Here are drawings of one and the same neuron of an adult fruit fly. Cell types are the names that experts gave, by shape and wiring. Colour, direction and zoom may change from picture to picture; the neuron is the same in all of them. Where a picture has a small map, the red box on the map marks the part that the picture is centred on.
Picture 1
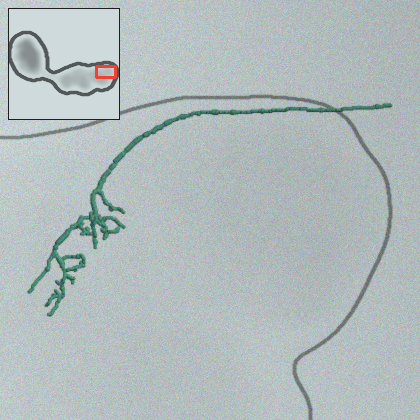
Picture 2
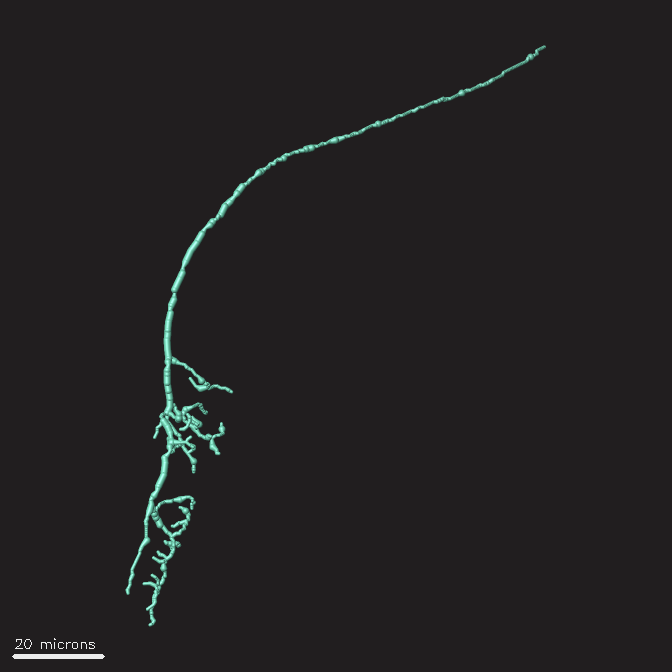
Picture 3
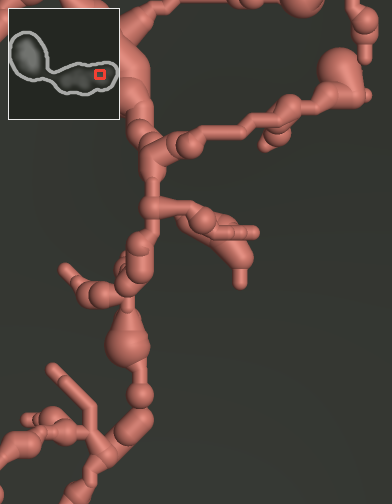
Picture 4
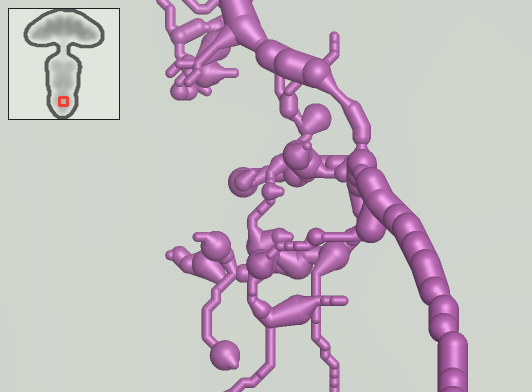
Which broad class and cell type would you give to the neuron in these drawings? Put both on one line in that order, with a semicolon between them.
sensory neuron entering the nerve cord; SNxx03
